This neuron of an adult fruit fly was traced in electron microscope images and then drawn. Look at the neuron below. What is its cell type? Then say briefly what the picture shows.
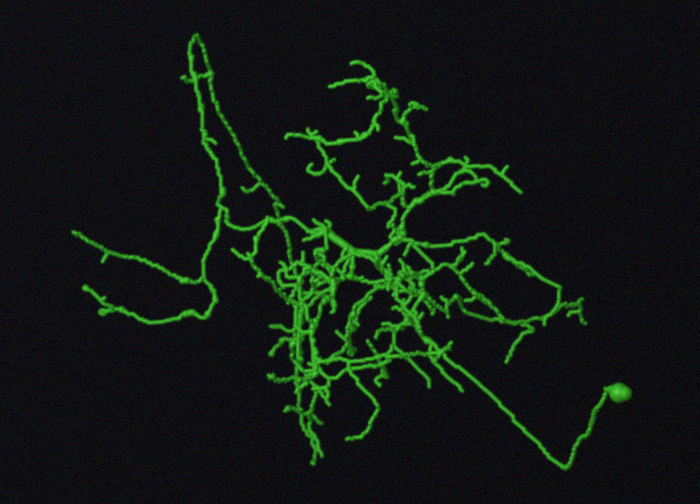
It is of cell type IN08B083_b. Its broad class is nerve-cord intrinsic neuron. The cell body is at the lower right of the picture. In this view it is wider than it is tall.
